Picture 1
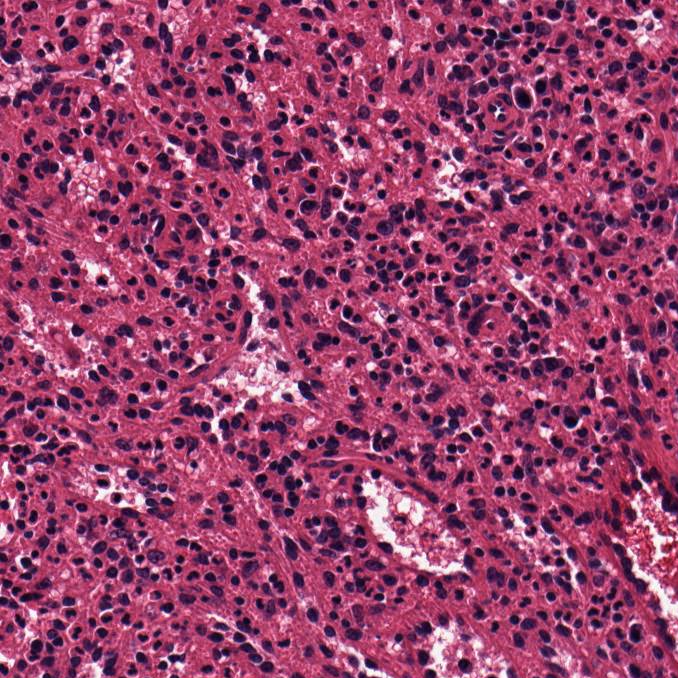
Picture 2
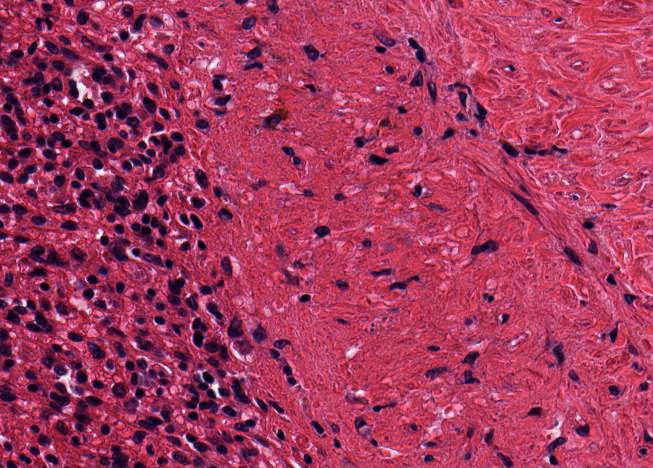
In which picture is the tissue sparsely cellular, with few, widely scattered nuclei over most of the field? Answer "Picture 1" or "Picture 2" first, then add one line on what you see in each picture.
Picture 2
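In picture 1: Closely packed cells form diffuse sheets across the whole field, with no glands seen.
In picture 2: A densely cellular zone fills the left third of the field, and the rest is sparsely cellular pink stroma.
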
